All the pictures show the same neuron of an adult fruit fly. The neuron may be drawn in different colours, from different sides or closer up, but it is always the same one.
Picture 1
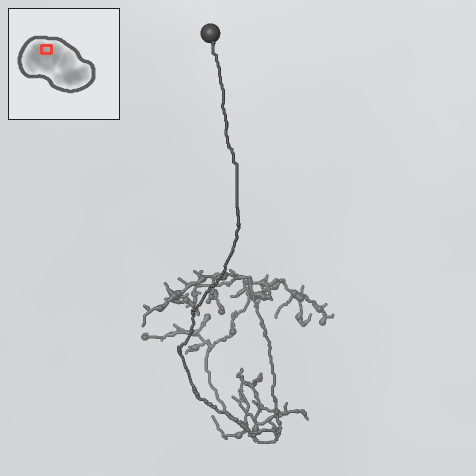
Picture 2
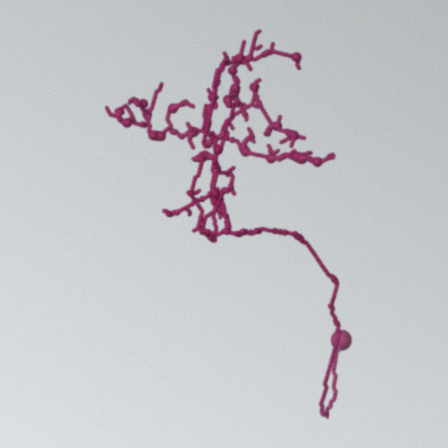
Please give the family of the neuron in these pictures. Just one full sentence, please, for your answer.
Family class CX is where this neuron is grouped.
